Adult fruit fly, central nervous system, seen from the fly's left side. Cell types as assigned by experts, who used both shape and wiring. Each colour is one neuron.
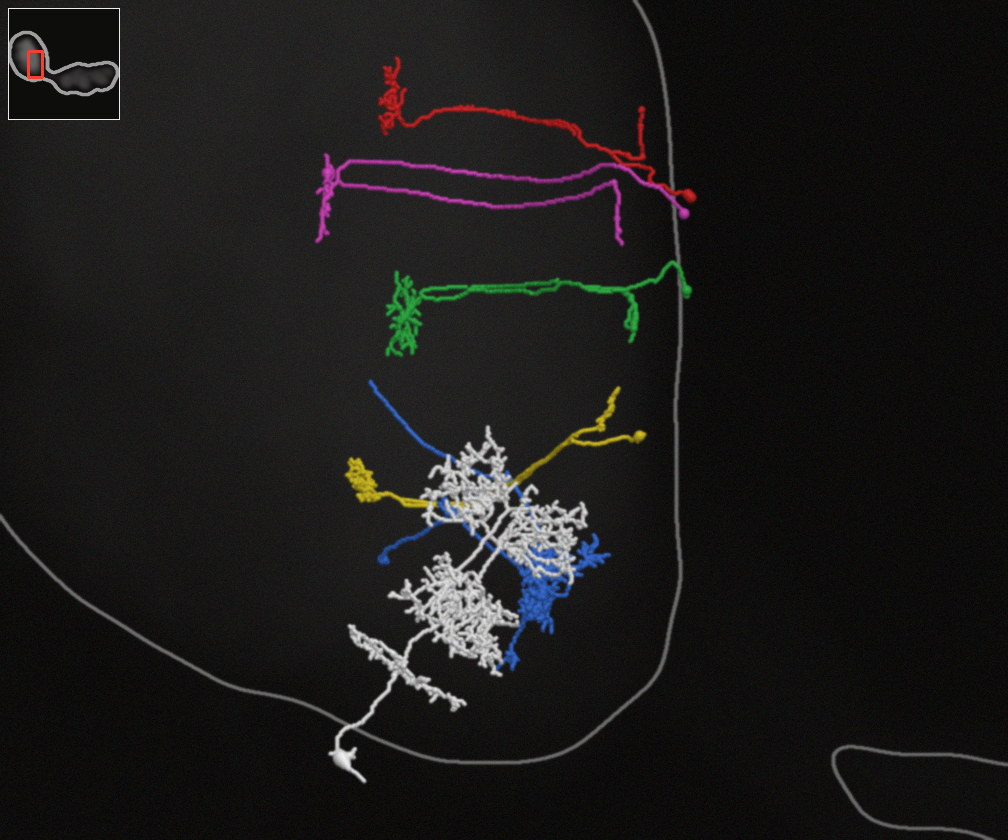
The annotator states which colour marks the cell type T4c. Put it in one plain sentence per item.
The colour is green.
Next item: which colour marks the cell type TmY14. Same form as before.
The colour is blue.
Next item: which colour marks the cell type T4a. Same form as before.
The colour is magenta.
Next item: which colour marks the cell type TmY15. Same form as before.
The colour is white.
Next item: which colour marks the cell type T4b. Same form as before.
The colour is yellow.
